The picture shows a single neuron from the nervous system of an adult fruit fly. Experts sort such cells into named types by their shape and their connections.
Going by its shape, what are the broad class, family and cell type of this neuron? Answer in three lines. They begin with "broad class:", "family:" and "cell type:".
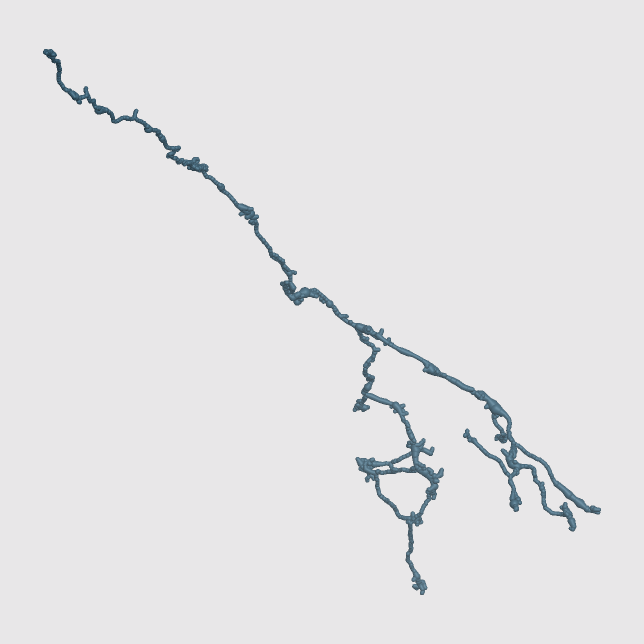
broad class: sensory neuron entering the brain
family: class mechanosensory
cell type: JO-FD2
